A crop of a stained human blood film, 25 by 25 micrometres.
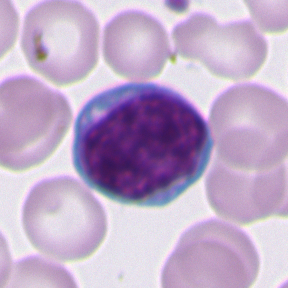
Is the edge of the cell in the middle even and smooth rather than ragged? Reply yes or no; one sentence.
Yes, it is a smooth edge that the cell has.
